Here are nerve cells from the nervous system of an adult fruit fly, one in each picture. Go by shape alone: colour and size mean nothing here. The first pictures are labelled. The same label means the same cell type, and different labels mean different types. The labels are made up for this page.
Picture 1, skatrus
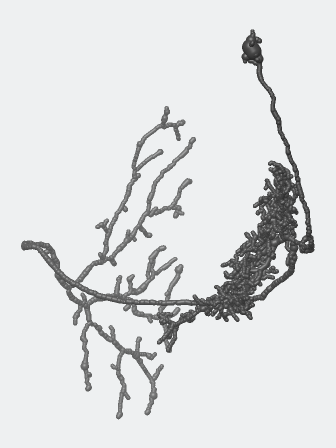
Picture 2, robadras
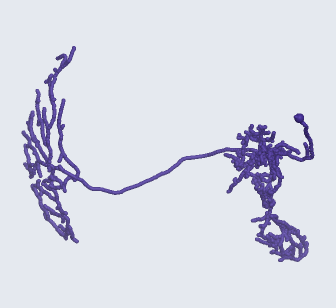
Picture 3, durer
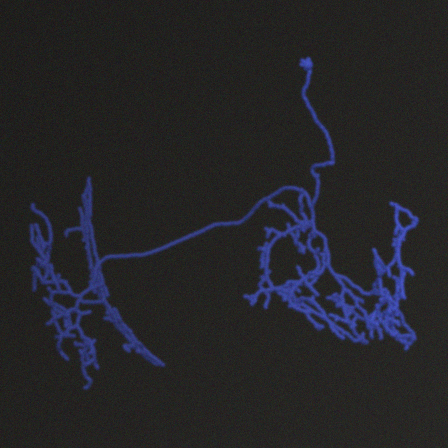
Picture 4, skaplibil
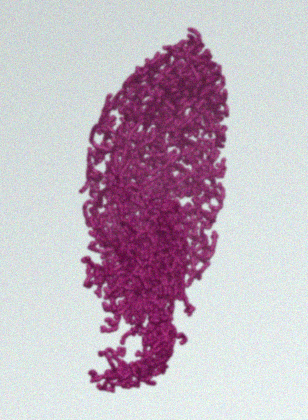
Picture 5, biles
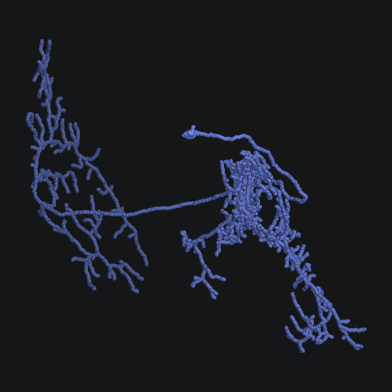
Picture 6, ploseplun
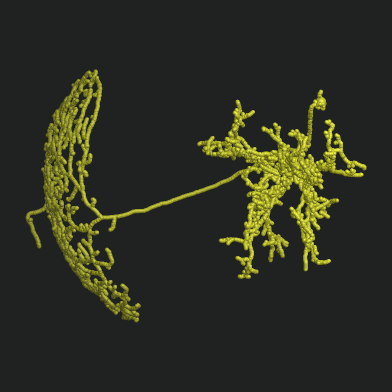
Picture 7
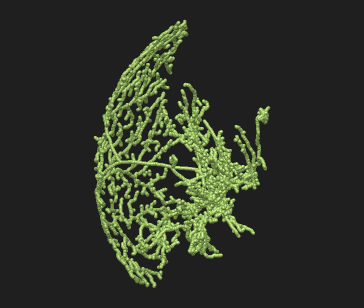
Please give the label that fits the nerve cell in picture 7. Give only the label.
ploseplun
